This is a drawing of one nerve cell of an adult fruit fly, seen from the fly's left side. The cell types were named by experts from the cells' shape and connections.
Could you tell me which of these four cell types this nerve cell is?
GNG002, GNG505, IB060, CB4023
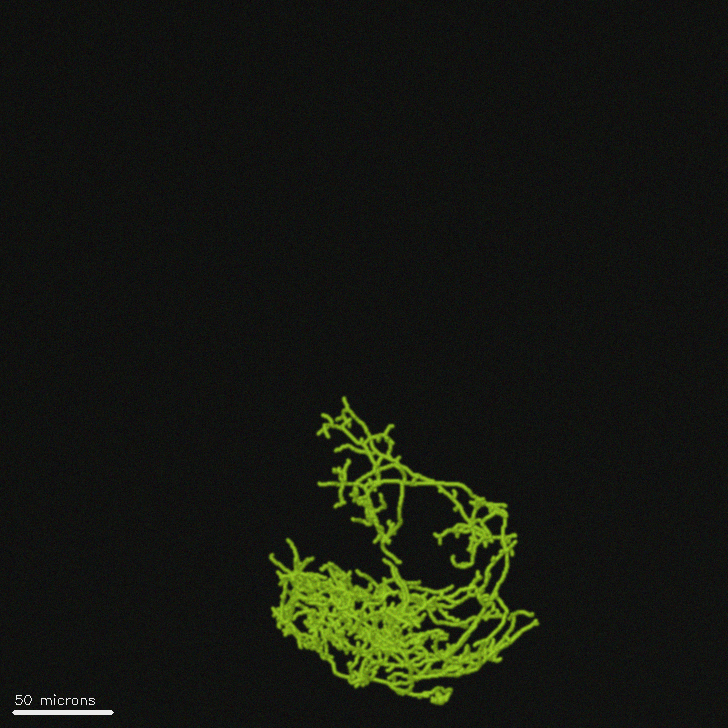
GNG505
